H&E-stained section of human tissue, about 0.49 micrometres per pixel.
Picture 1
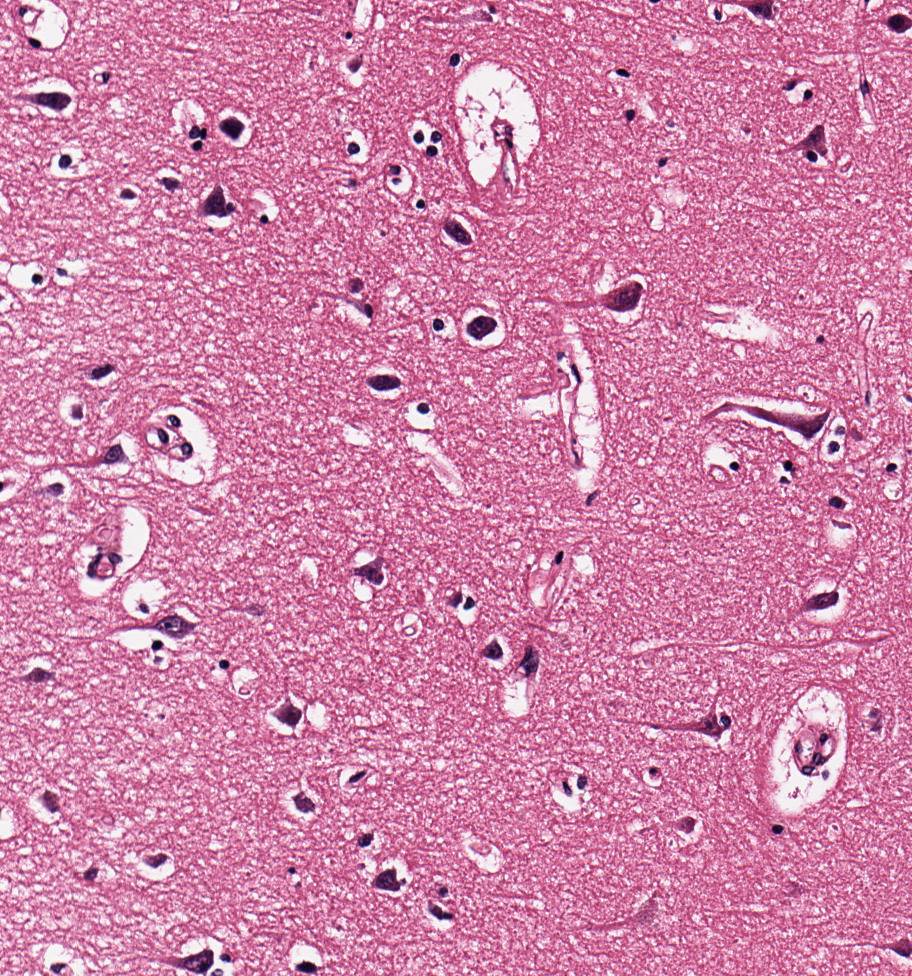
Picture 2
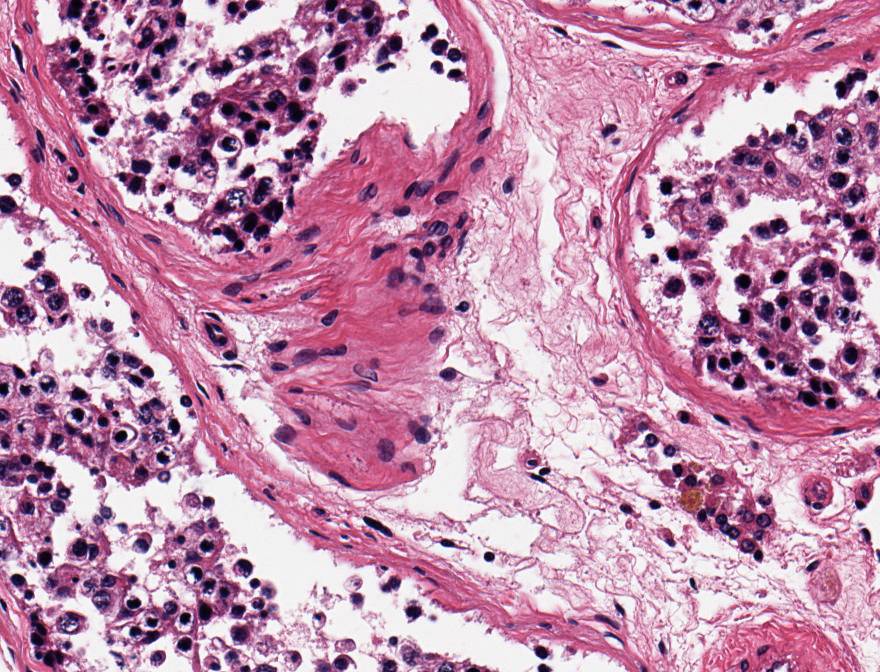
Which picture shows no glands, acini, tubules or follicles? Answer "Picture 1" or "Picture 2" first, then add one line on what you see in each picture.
Picture 1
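In picture 1: No epithelium, glands or tubules are present anywhere in the field.
In picture 2: Parts of several rounded tubules lie at the upper left, right, lower left and bottom edge, with stroma running between them through the centre.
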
